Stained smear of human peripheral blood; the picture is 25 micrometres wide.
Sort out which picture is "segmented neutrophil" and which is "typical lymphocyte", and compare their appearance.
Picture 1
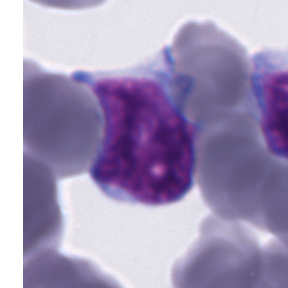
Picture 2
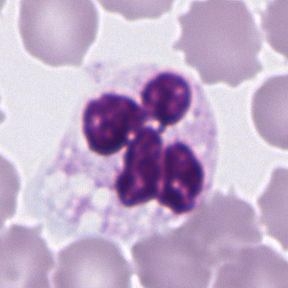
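It is the second picture that holds the segmented neutrophil; the first shows a typical lymphocyte. In the typical lymphocyte the nucleus fills most of the cell, while the segmented neutrophil has abundant, very pale cytoplasm. That cytoplasm holds fine lilac-pink granules, whereas no granules can be seen in the lymphocyte.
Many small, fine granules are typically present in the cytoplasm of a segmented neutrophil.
Several clear round vacuoles also lie in the lower-left part of the neutrophil's cytoplasm. The two outlines contrast as well: the neutrophil is roughly round, whereas the lymphocyte's outline is irregular, indented where neighbouring red cells press on it from the left and the right. A pointed cytoplasmic extension reaches out from the lymphocyte at its upper left. The neutrophil's chromatin is dark purple and coarsely clumped, with no visible nucleoli.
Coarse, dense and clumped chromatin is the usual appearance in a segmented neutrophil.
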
